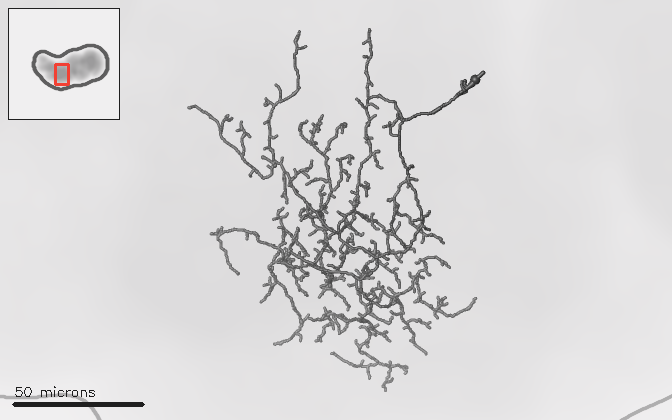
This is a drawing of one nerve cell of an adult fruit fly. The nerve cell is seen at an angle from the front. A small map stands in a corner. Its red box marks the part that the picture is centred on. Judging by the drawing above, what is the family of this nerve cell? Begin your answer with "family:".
family: Dm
